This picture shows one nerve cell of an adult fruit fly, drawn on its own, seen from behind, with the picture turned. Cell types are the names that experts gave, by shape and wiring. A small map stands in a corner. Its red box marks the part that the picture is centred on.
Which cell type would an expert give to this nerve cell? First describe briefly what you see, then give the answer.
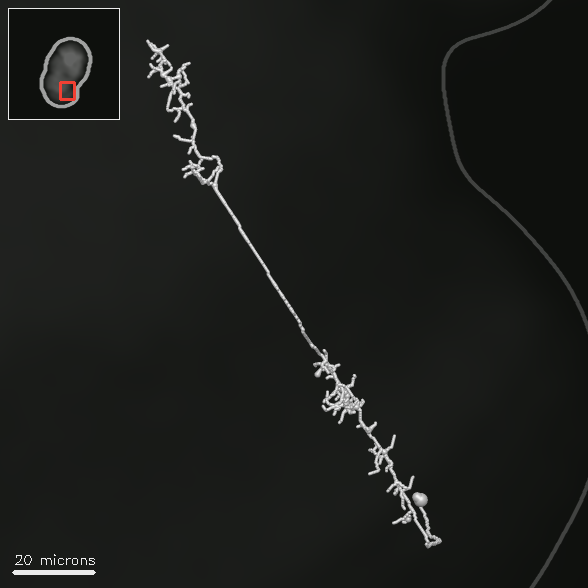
The cell body can be seen at the lower right of the picture. By the scale bar it is about 130 microns tall in this view. The picture shows dozens of branch ends. This is an optic-lobe intrinsic neuron. The cell type is TmY5a.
